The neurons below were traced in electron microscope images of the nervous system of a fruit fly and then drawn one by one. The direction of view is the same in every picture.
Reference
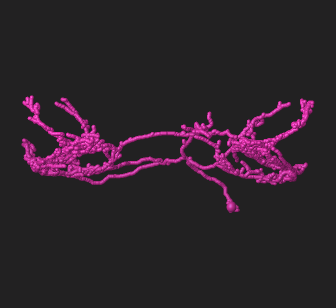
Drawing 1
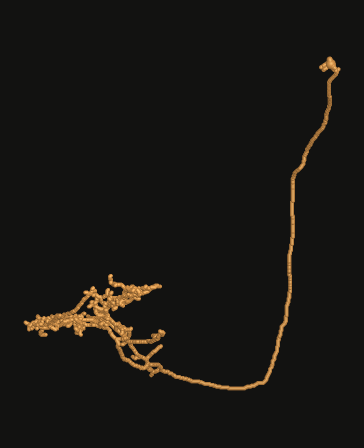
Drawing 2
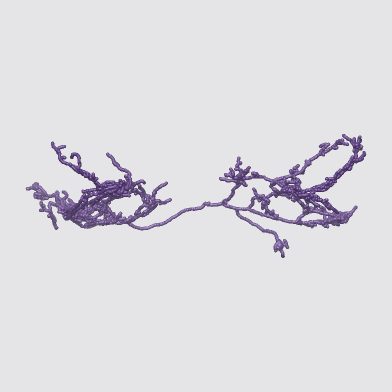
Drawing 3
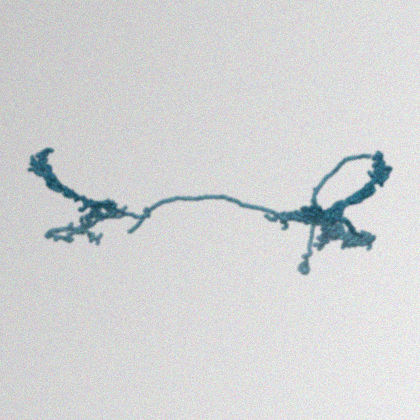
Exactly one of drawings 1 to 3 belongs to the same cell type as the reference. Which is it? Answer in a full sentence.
Drawing 2 shows a neuron of the same cell type.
